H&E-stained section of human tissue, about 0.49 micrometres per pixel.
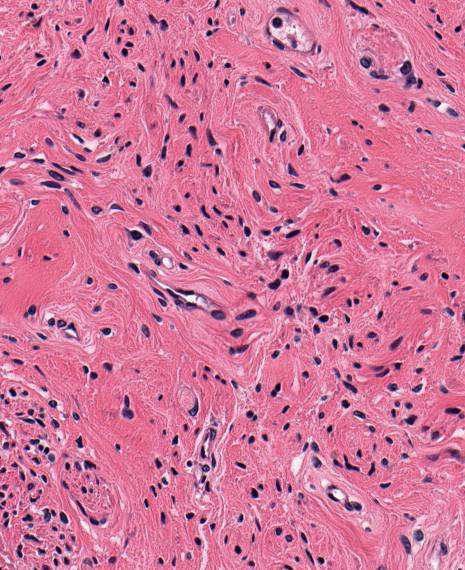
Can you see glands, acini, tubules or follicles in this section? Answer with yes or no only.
No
